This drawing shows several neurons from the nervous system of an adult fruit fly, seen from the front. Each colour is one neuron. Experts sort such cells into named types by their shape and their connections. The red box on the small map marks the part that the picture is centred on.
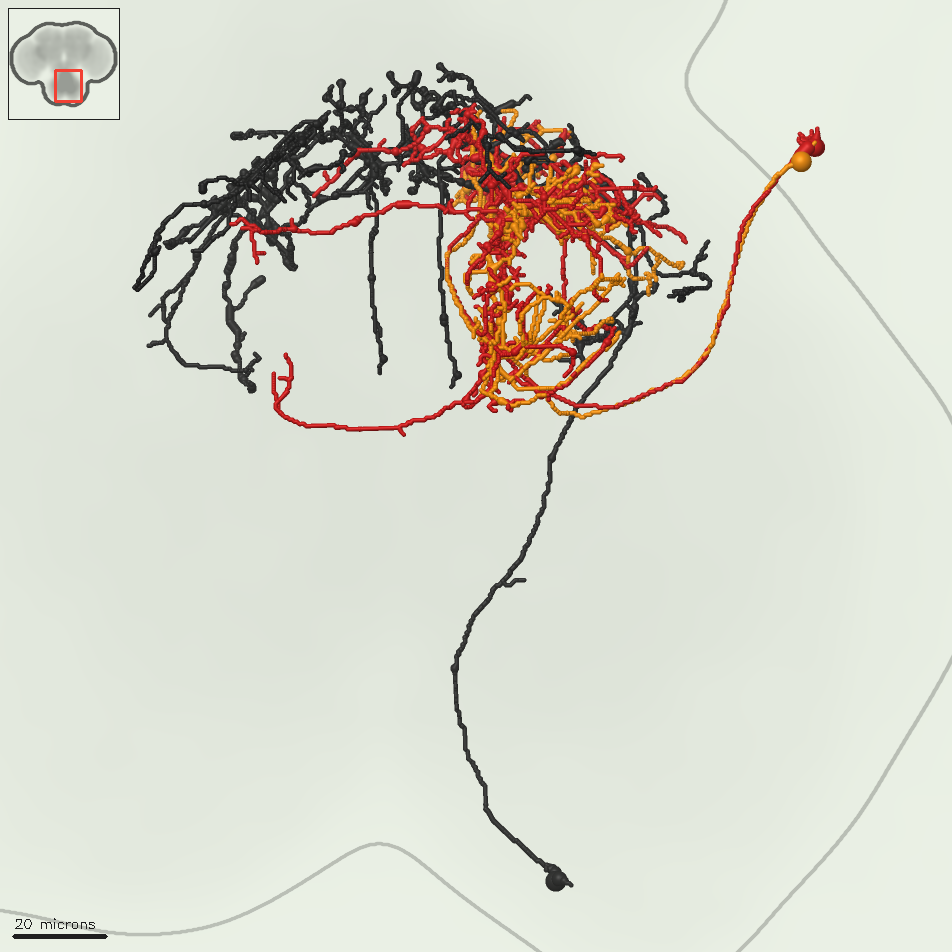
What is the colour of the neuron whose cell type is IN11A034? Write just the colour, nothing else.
orange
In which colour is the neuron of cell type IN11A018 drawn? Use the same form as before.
red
